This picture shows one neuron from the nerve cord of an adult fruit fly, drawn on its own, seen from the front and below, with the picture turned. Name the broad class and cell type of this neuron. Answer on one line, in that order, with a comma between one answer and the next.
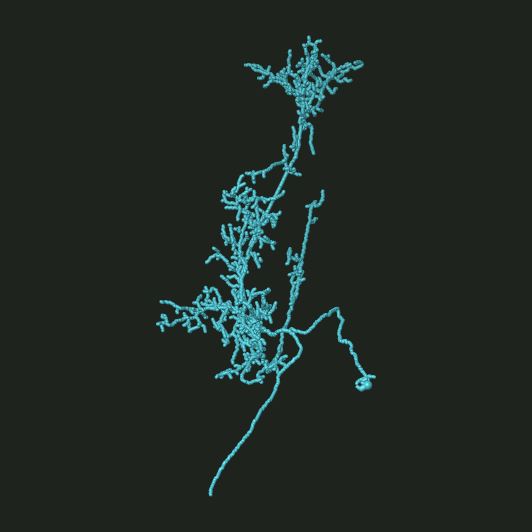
ascending neuron, ANXXX131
